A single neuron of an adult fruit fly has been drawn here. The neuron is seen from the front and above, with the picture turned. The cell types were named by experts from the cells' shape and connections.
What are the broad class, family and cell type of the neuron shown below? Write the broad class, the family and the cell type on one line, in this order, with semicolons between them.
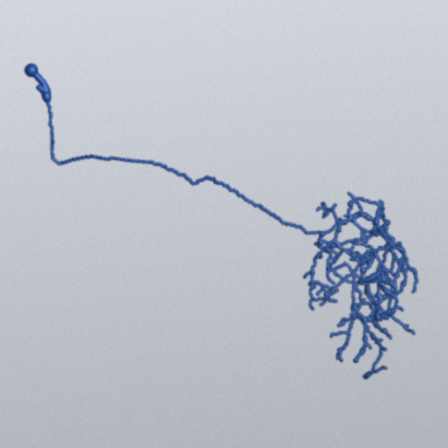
central-brain intrinsic neuron; hemilineage VLPl4_anterior; AVLP424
